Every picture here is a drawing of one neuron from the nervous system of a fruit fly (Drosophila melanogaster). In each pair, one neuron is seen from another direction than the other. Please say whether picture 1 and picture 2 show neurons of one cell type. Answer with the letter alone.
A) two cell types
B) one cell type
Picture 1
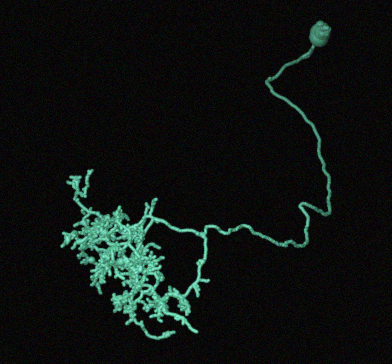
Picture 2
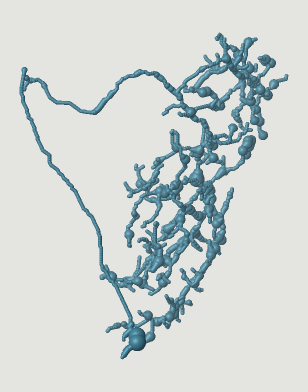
B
